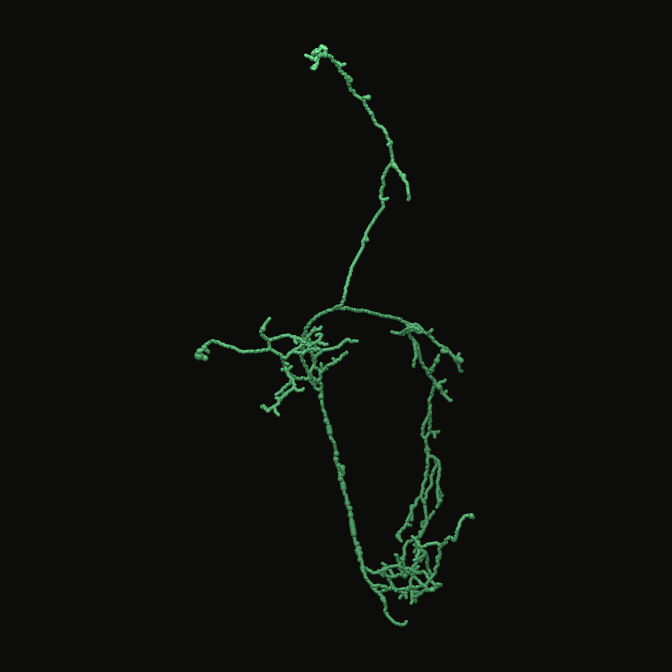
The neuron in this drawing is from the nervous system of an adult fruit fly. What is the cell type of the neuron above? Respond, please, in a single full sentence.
The cell type held by this neuron is SMP703m.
